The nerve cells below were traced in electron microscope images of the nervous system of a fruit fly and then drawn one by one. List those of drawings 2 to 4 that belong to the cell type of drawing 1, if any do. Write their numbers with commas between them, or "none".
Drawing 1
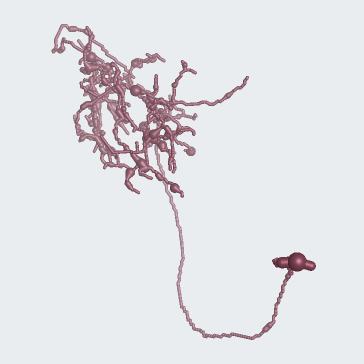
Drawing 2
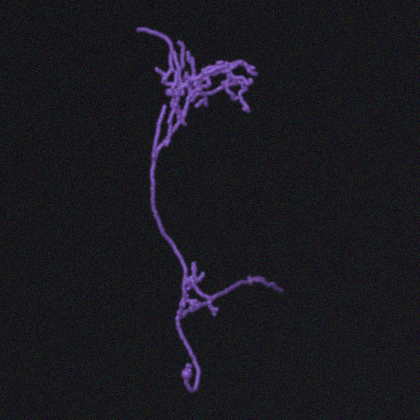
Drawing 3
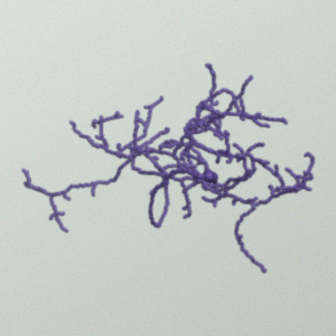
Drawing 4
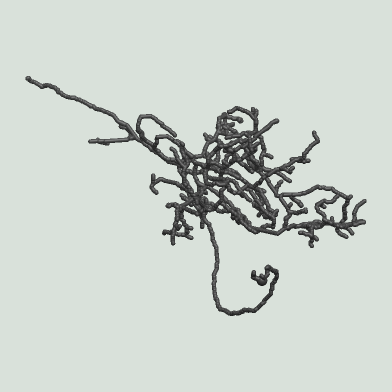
none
